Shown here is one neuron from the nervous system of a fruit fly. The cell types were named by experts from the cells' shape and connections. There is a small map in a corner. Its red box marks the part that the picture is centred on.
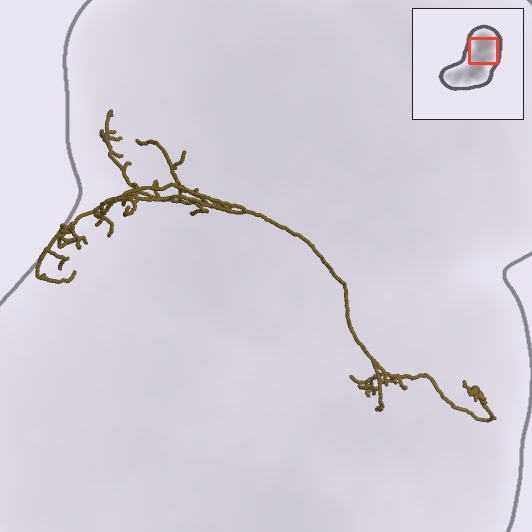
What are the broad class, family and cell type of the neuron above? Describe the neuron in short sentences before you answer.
In this view it is wider than it is tall. Its broad class is central-brain intrinsic neuron. The family is hemilineage TRdm. It is of cell type SMP741.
